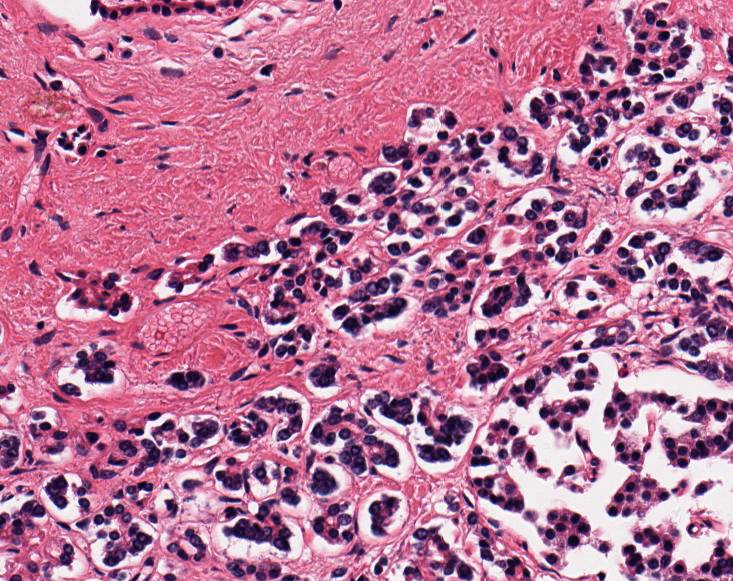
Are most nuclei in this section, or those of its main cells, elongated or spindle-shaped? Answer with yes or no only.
No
